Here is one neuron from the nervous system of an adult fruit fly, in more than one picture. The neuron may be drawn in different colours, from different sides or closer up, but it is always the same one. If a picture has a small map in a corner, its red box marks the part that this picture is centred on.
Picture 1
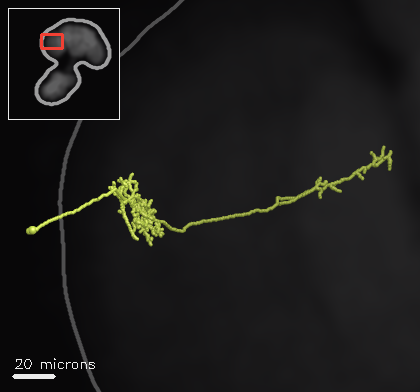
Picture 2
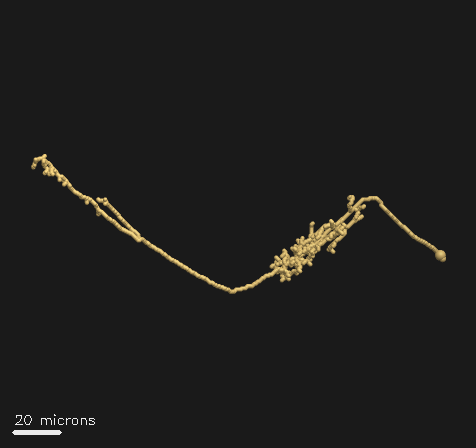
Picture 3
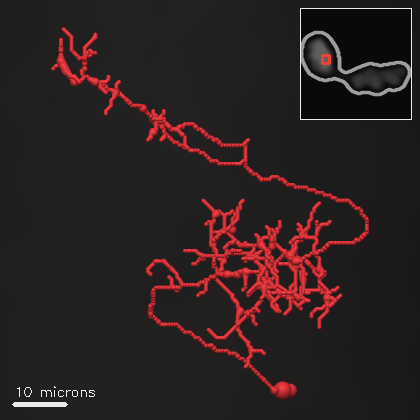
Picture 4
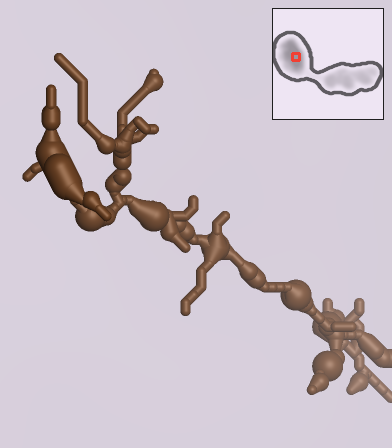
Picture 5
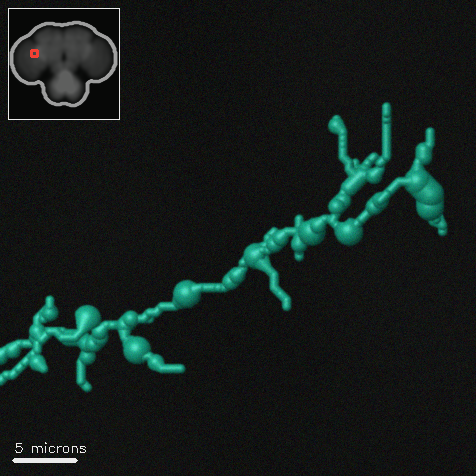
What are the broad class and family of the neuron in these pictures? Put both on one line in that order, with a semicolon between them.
optic-lobe intrinsic neuron; Tm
